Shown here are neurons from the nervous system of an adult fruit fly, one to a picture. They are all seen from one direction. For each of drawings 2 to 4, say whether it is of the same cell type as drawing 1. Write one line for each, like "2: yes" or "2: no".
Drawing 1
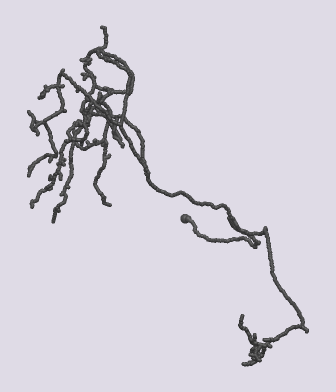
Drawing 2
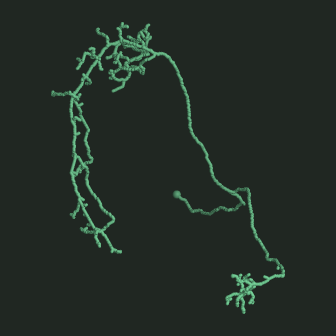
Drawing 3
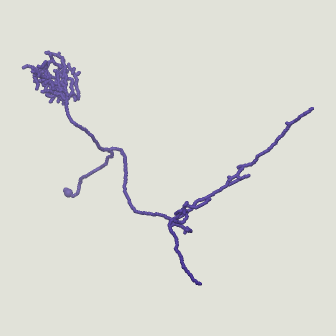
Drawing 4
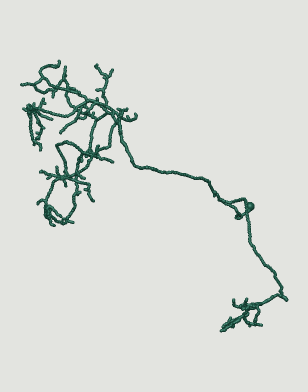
2: yes
3: no
4: yes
